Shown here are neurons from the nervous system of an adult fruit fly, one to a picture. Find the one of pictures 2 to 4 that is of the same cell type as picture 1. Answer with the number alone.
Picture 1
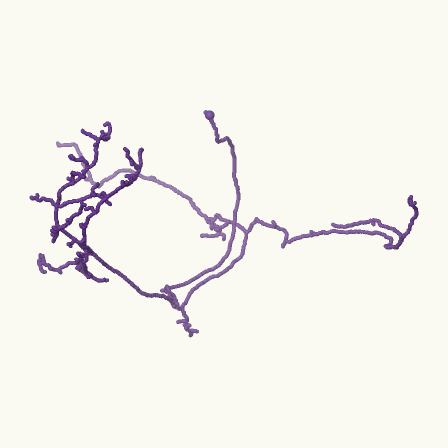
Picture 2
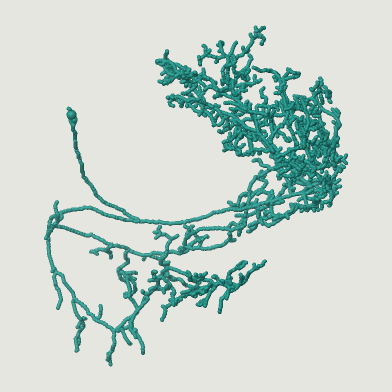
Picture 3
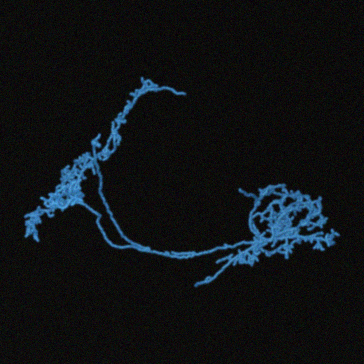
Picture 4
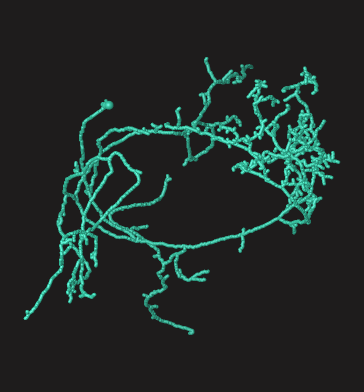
4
